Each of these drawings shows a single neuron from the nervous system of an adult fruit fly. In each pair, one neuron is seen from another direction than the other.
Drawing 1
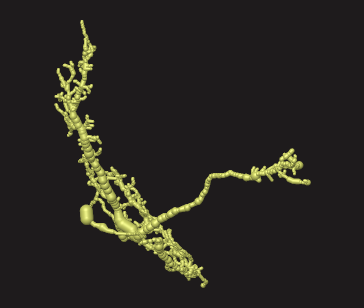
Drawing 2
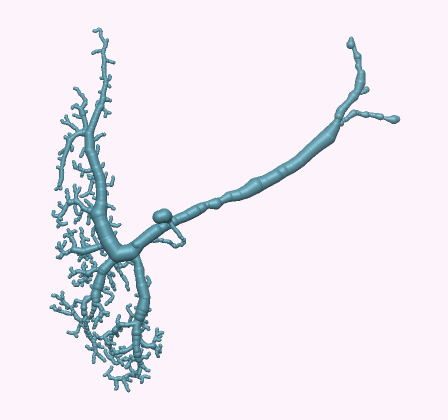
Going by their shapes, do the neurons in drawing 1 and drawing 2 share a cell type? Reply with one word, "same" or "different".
same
